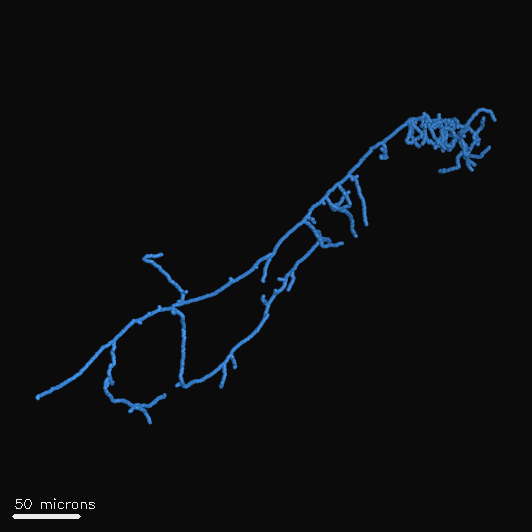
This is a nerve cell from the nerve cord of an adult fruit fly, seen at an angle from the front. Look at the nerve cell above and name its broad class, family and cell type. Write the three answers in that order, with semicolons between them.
descending neuron; DNpe; DNpe053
